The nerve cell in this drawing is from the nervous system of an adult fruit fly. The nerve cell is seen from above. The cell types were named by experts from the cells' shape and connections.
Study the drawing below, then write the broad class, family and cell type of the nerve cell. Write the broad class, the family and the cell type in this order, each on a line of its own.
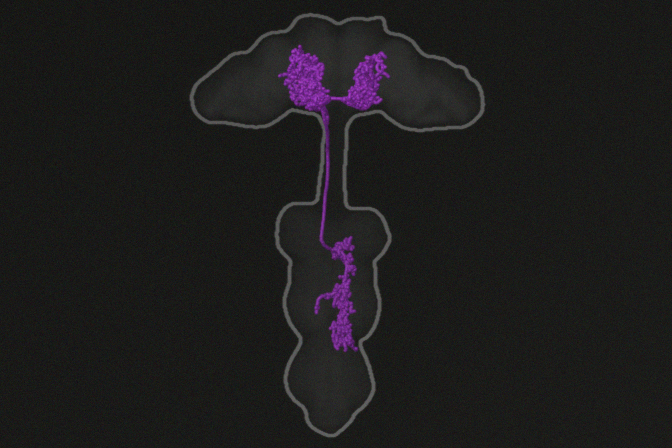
ascending neuron
hemilineage 06B
AN06B009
